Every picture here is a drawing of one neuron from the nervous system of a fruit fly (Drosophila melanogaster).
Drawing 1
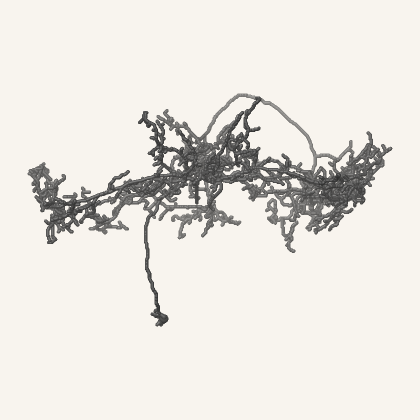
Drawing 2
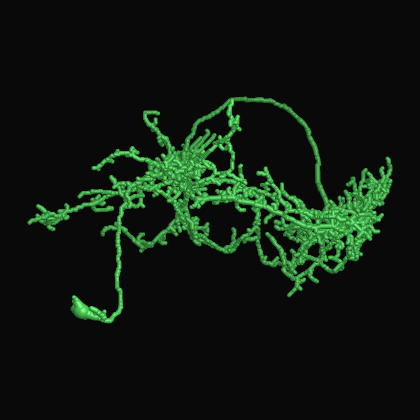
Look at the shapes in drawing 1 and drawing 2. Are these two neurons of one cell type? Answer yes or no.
yes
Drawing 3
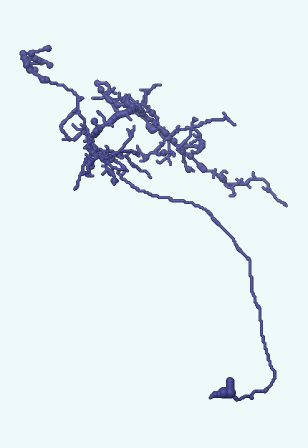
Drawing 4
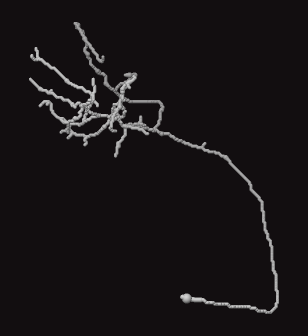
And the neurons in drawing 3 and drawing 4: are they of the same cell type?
no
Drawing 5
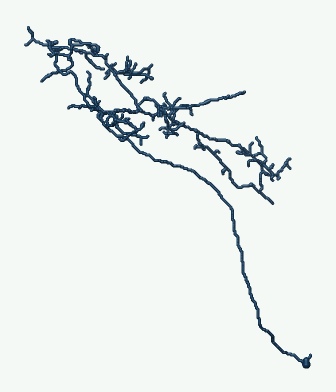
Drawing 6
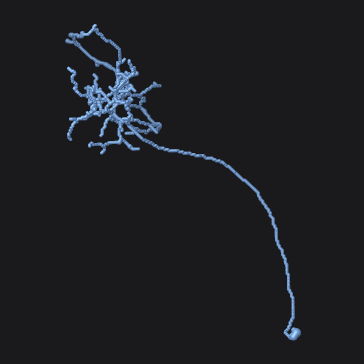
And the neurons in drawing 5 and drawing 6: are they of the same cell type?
no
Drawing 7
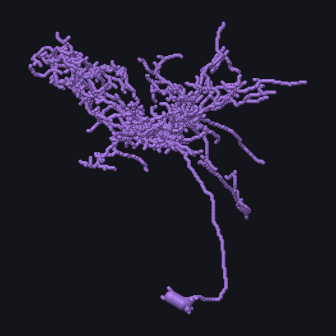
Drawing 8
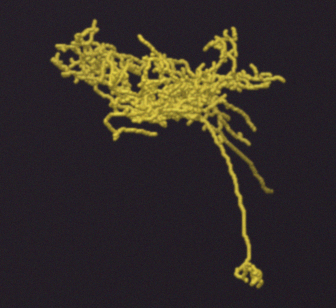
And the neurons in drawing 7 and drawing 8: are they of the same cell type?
yes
